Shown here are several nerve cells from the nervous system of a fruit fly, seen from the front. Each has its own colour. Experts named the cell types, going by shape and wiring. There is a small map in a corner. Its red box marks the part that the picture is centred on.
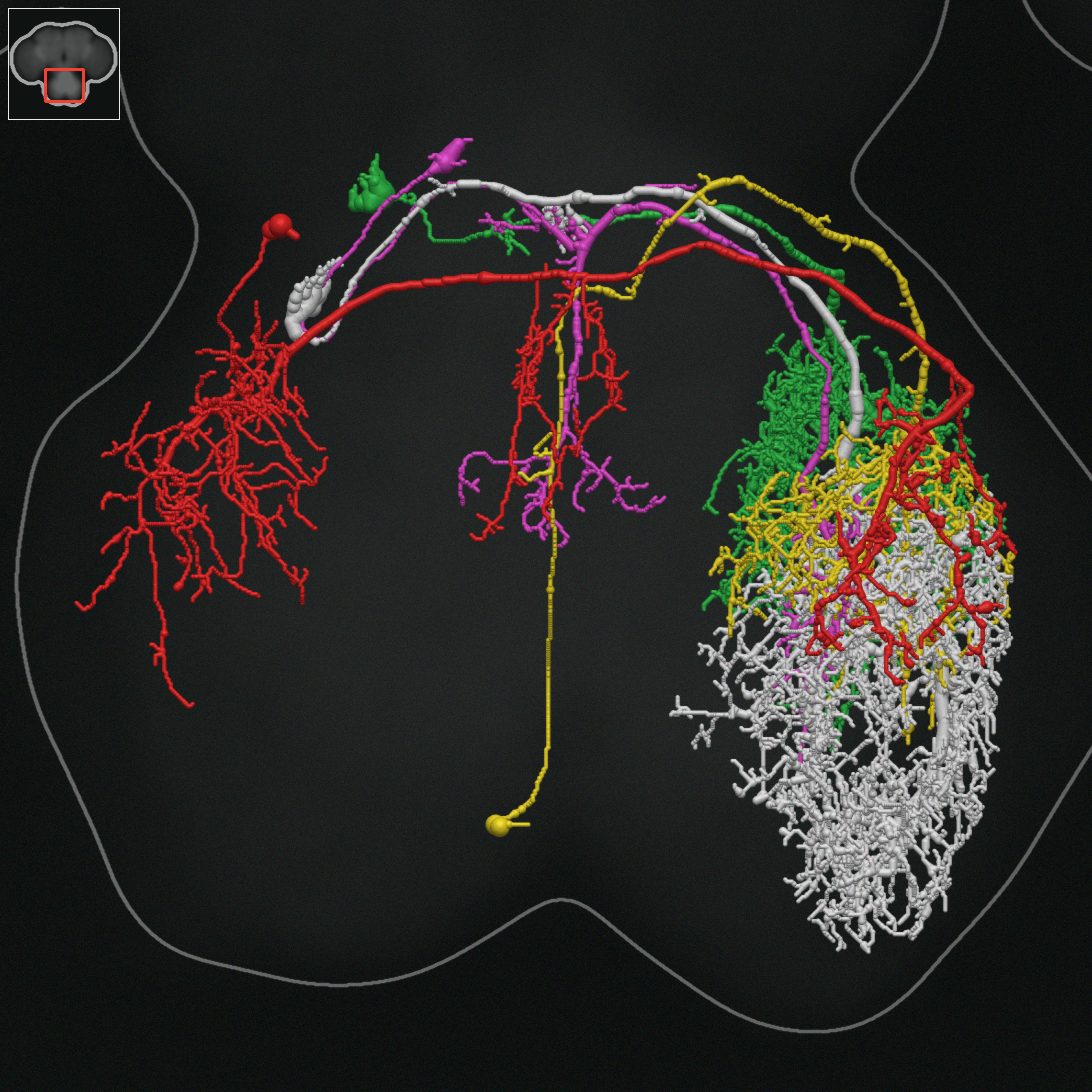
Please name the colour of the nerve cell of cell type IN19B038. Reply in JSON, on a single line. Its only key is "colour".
{"colour": "red"}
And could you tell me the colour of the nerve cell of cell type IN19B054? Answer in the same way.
{"colour": "magenta"}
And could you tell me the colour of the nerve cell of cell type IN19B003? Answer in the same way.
{"colour": "white"}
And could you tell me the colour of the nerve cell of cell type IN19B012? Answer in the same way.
{"colour": "green"}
